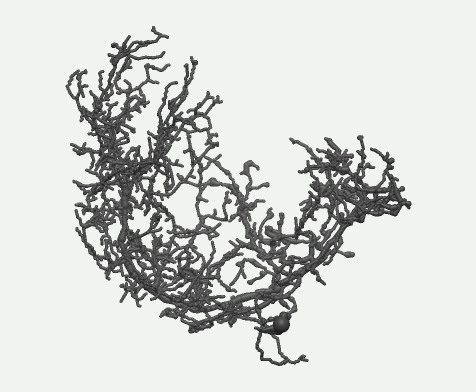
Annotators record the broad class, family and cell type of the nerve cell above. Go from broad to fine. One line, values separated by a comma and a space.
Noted: nerve-cord intrinsic neuron, hemilineage 13A, IN13A008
